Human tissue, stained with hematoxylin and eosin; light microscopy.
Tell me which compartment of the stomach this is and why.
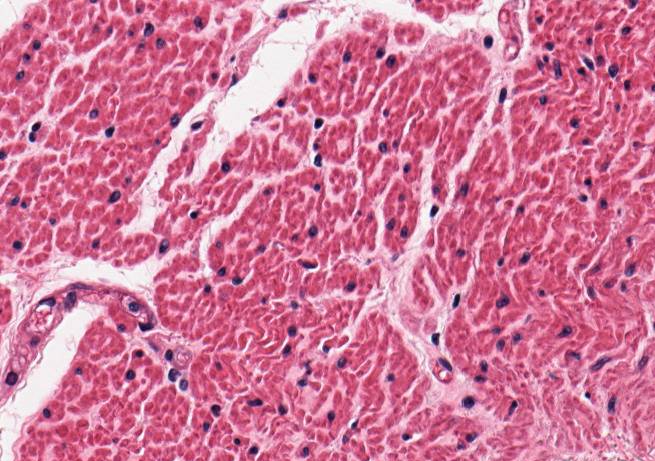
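That's smooth muscle. Closely packed fibres fill the field, grouped into bundles by thin pale connective tissue septa, branching and joining into an interlacing network.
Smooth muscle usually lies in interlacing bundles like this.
The fibre cytoplasm is abundant and deep pink.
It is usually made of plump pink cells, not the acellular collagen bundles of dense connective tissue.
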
